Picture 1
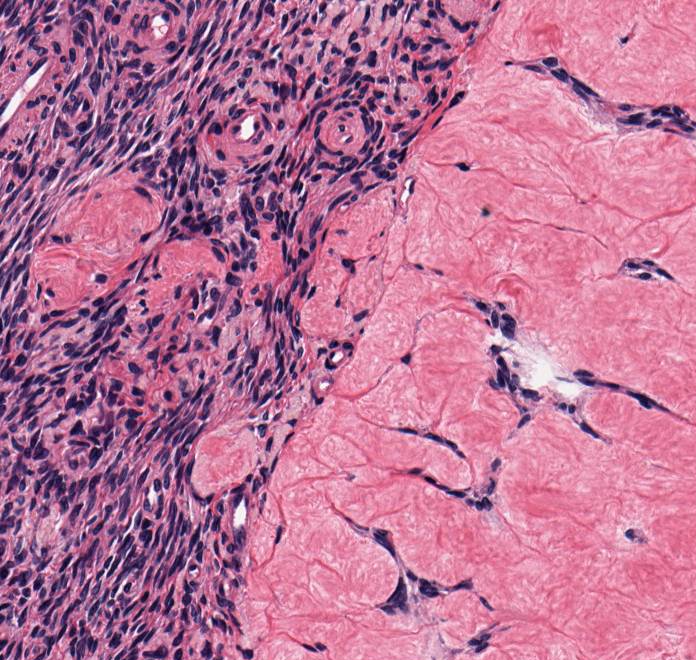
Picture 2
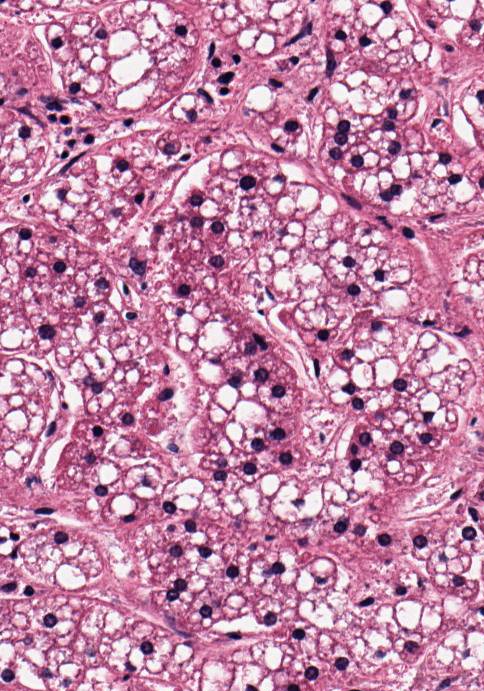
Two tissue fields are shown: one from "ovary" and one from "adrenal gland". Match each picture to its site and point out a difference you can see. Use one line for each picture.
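Picture 1 – ovary. The cellular left part is made of crowded spindle cells with elongated dark nuclei.
Picture 2 – adrenal gland. The nuclei of the nest cells are small, round and darkly stained.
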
